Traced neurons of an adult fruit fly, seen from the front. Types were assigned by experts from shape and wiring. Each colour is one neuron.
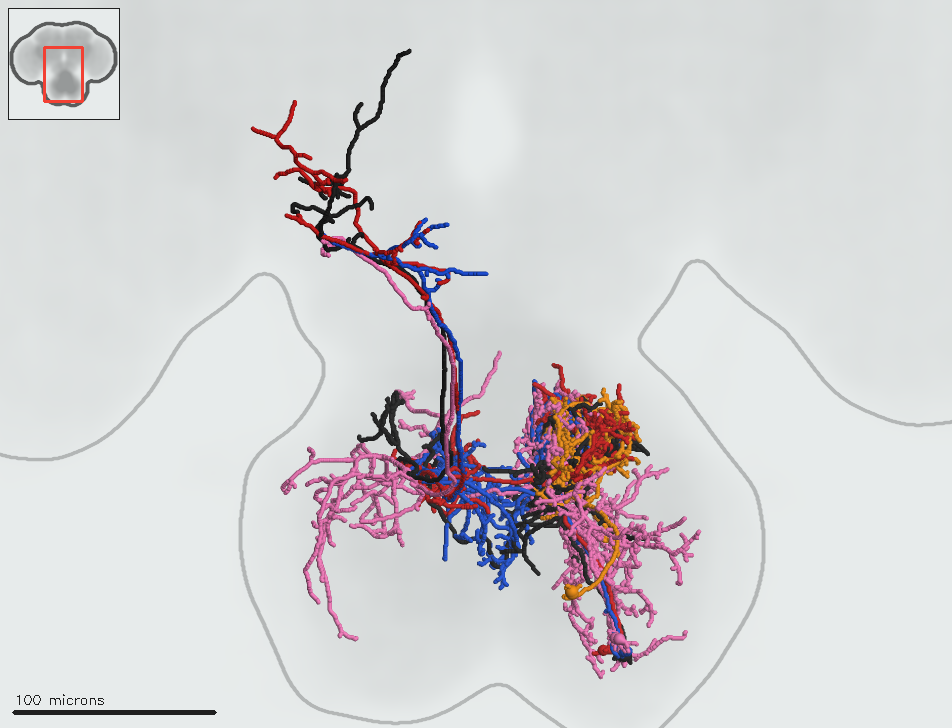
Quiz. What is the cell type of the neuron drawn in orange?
IN07B026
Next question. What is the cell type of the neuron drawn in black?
AN07B025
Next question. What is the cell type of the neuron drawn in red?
AN07B021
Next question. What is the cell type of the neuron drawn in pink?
AN07B003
